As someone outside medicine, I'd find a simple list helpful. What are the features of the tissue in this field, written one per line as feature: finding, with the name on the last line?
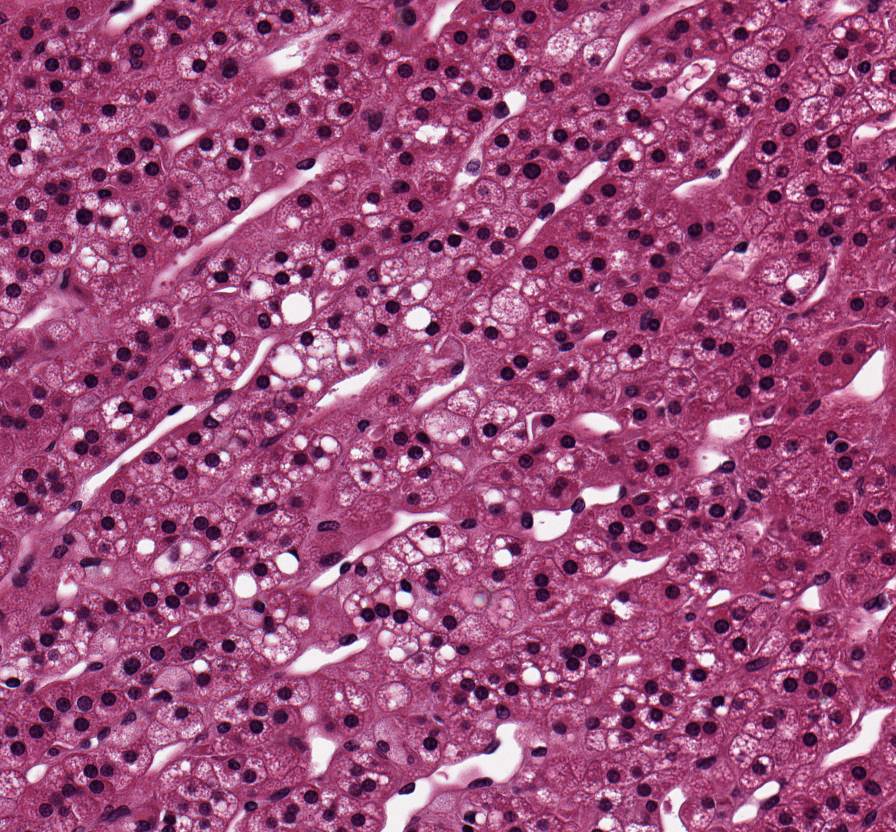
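Spaces: slit-like, between the cords, edged by flattened, elongated nuclei
Cells: polygonal, in cords, with distinct borders
Nuclei: small, round, dark, near the cell centre
Cytoplasm: in many cells, filled with numerous small clear vacuoles, foamy
Name: adrenal gland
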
